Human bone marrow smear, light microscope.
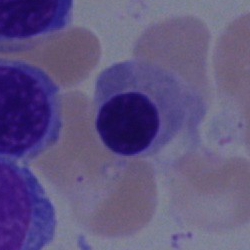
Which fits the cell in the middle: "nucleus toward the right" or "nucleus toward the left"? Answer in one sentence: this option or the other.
Its nucleus is located toward the left side of the cell.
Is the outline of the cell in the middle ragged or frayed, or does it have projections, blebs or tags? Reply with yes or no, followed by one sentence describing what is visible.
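No. The cell outline is rounded and smooth without surface projections.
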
